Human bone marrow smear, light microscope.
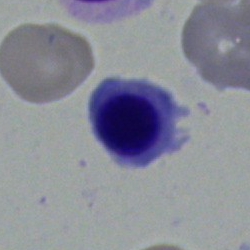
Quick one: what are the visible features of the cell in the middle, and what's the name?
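Toward the left side of the cell lies the nucleus, in which no nucleoli are visible. The cytoplasm carries no granules, and along the right edge of the cell it forms ragged, finger-like projections. The cell shown is an erythroblast.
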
